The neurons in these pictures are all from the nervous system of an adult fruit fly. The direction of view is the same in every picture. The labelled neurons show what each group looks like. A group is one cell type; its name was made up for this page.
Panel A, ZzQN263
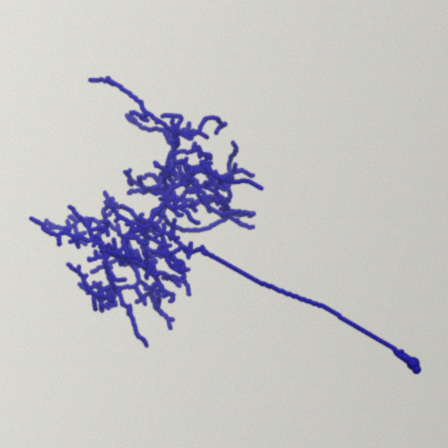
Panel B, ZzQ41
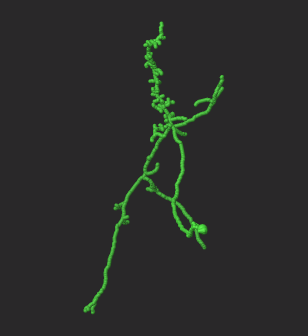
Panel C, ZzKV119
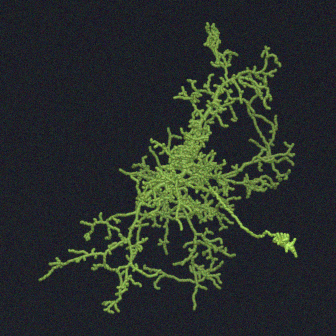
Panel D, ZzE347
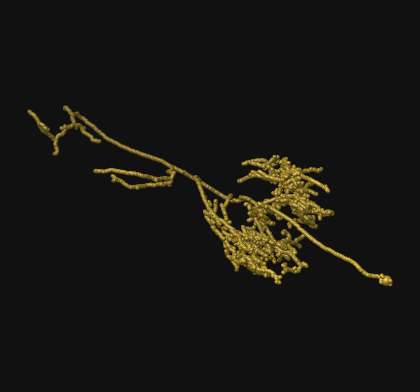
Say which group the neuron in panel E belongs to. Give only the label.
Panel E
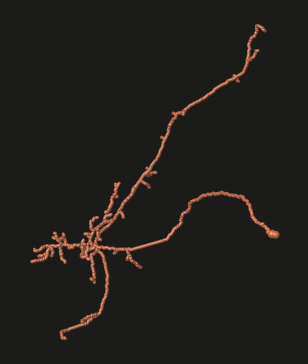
ZzQ41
